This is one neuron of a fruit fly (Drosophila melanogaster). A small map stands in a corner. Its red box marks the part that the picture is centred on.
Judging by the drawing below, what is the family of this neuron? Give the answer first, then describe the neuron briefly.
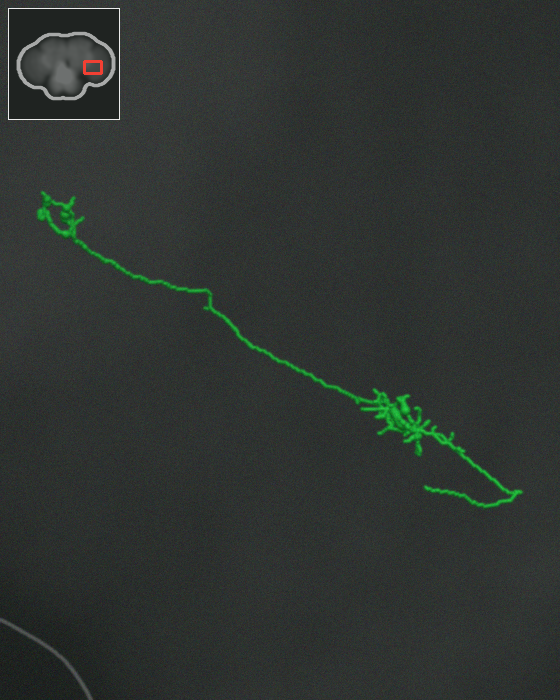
Its family is Tm. It is an optic-lobe intrinsic neuron. The drawing shows no cell body. In this view it is wider than it is tall.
